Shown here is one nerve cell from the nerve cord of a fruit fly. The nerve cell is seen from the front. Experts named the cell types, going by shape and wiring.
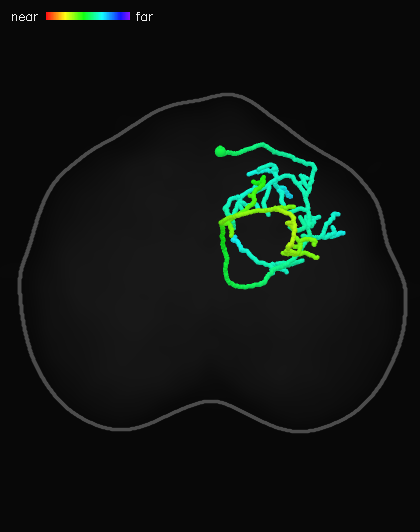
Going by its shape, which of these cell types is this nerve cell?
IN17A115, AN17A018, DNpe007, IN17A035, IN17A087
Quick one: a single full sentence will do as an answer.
The cell type to which this nerve cell belongs is IN17A115.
